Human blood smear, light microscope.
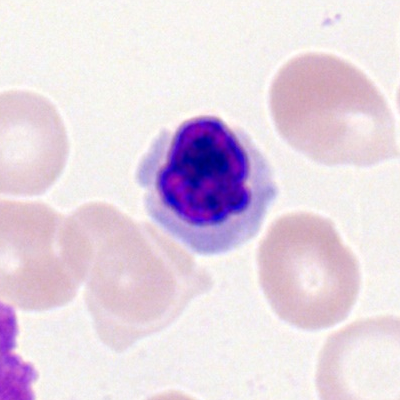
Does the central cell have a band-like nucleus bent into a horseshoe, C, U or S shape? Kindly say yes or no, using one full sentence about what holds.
No, the nucleus is compact and round or oval rather than band-shaped.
